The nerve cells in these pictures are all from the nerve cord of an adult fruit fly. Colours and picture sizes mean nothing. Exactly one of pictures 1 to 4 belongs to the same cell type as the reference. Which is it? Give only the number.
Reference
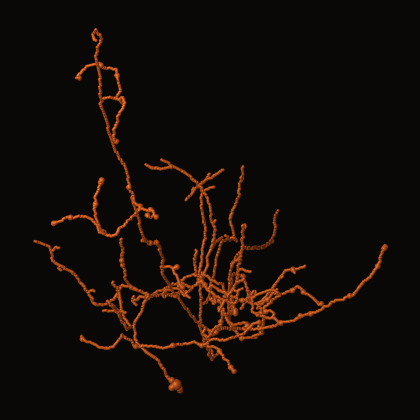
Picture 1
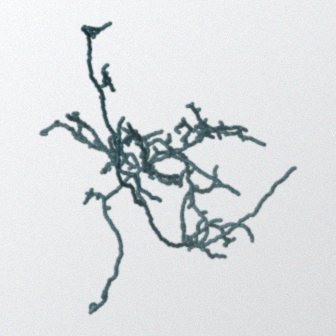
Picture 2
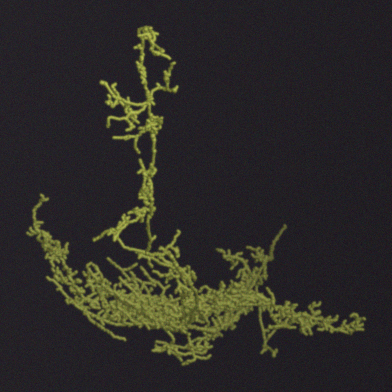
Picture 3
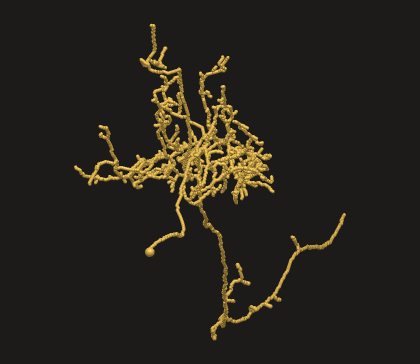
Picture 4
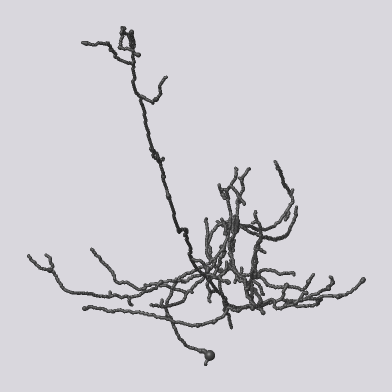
4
